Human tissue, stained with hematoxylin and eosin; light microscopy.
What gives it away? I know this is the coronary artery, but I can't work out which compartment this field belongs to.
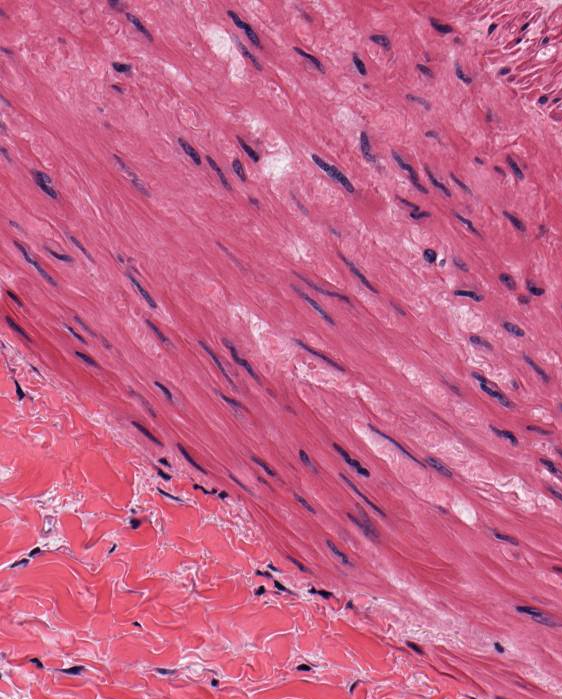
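This is tunica media, and the checks run as follows. First, the smooth muscle nuclei are elongated and cigar-shaped with blunt ends. Second, the muscle cytoplasm is pink and finely fibrillar.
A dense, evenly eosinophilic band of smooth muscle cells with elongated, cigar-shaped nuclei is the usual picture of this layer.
Third, pale, wispy, whitish areas lie scattered between the muscle cells inside the band. Last, the lower left corner holds dense connective tissue of thick, wavy, bright pink collagen bundles with few small dark nuclei.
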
